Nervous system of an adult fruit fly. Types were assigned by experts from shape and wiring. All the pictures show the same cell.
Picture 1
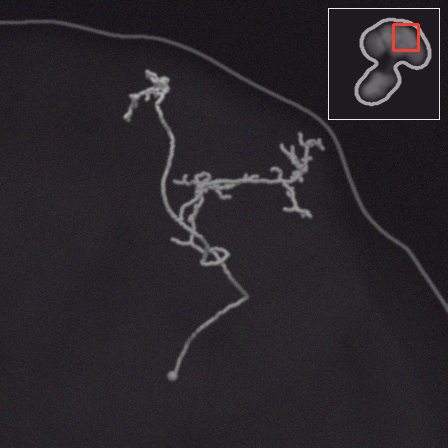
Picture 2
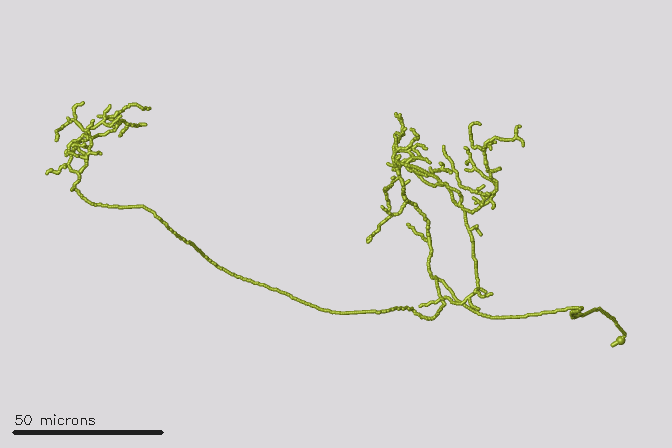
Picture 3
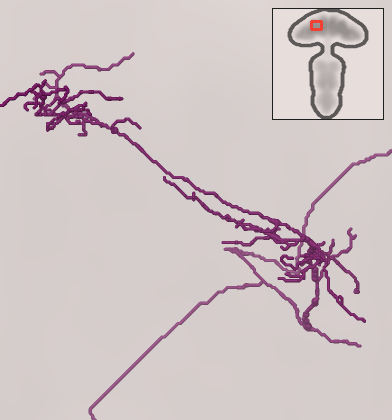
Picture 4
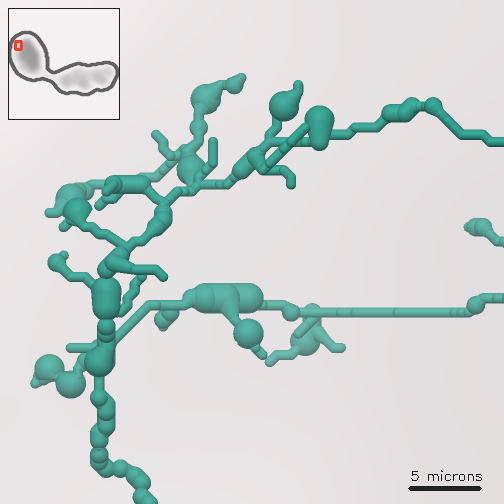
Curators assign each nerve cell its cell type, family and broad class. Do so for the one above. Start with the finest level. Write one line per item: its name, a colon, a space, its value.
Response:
cell type: SMP569
family: hemilineage VLPl&p1_posterior
broad class: central-brain intrinsic neuron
